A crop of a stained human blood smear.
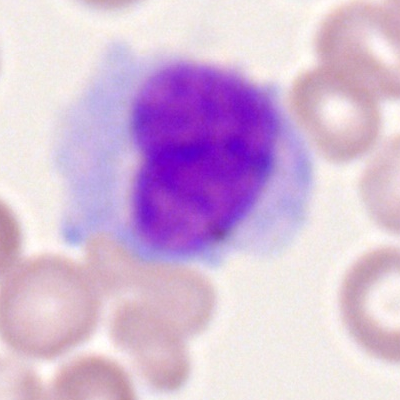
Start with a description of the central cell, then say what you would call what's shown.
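Its outline is irregular rather than smoothly round. The chromatin is purple and mottled, with lighter and darker areas instead of uniform density. The cytoplasm is pale grey-blue, most of it lying to the left of the nucleus. Name: monocyte.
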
